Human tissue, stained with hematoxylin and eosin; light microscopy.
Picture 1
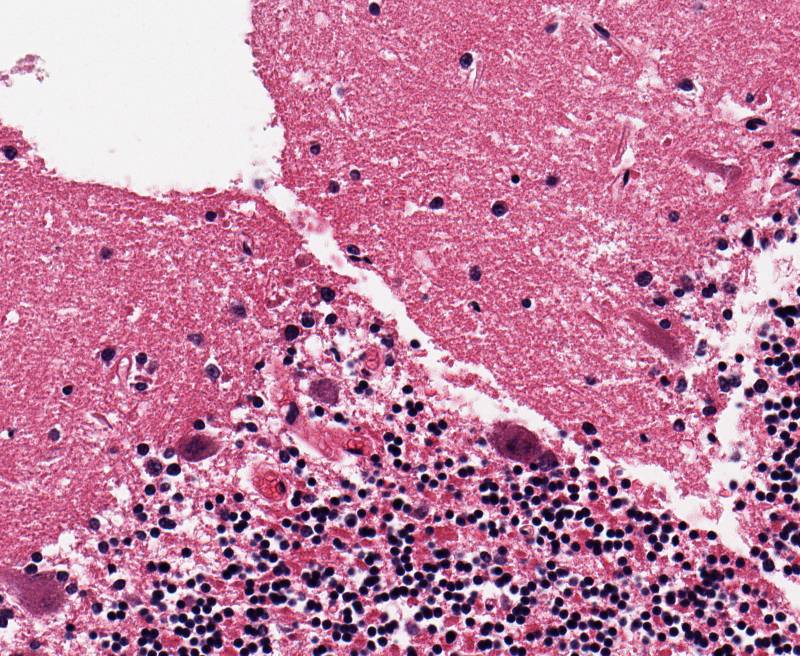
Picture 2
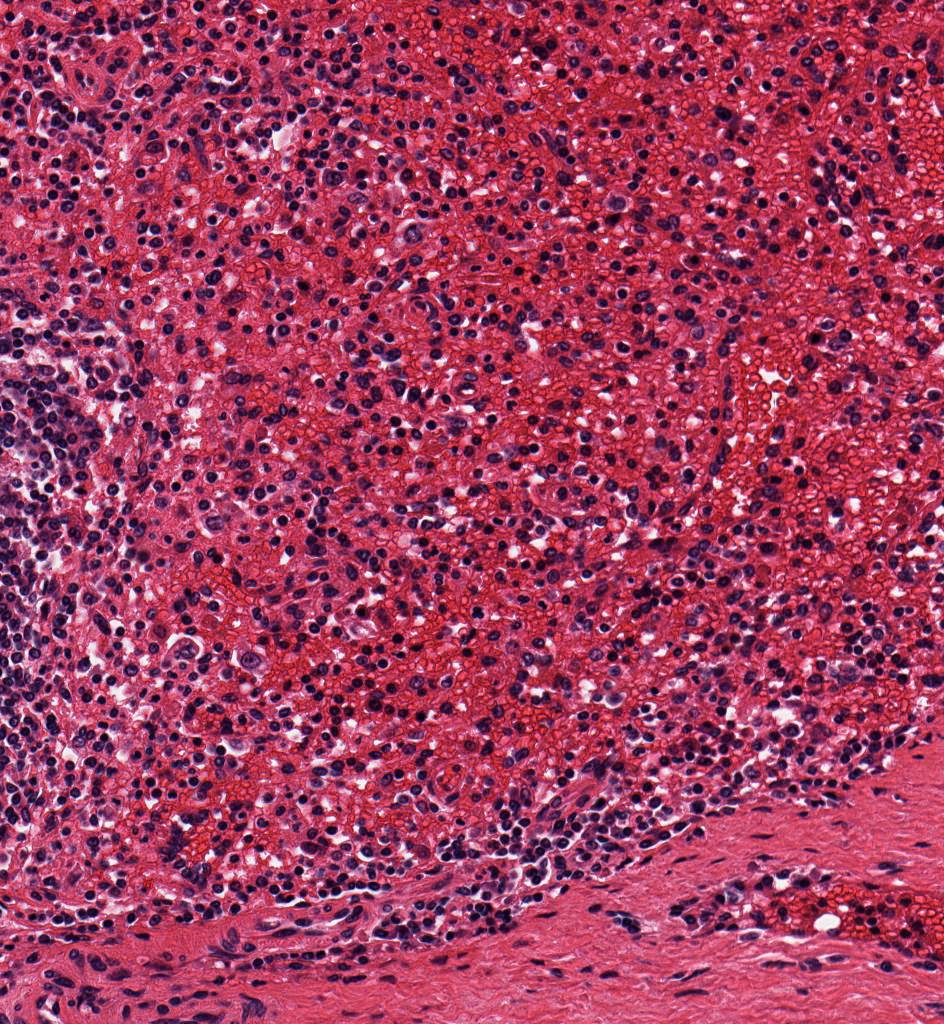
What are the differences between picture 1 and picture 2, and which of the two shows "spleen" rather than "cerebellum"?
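Picture 1 shows cerebellum and picture 2 shows spleen. In the cerebellum, pale pink, finely fibrillary neuropil with sparse, small, round, dark nuclei fills the upper and middle field. Below lies a dense sheet of small, round, dark nuclei with scant cytoplasm, and large neurons with abundant purplish cytoplasm line the boundary between the two.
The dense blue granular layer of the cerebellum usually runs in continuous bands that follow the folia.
In the spleen, packed red blood cells with many small dark nuclei among them take up most of the field.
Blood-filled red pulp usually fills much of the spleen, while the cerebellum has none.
At the middle of the left edge, the splenic cells are more crowded and darker, with fewer red blood cells between them.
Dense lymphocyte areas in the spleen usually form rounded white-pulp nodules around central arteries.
A band of pink fibrous tissue with roughly horizontal spindle-shaped nuclei runs along the lower edge, and a small vessel filled with red blood cells lies within it at the lower right.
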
